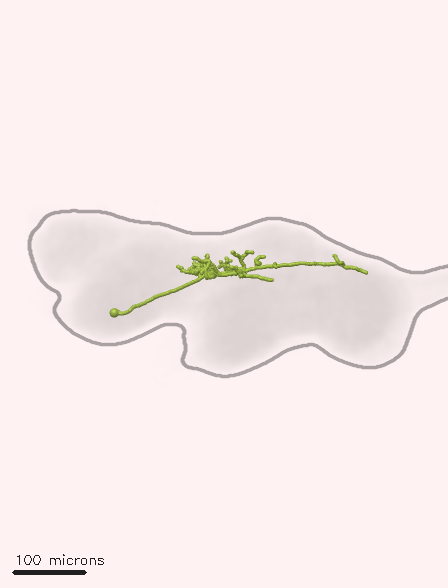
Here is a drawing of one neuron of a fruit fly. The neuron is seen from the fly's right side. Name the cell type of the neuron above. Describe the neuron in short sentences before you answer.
The cell body can be seen on the left of the picture. From left to right in the picture it spans about 350 microns. It is a nerve-cord intrinsic neuron. Its cell type is IN08B091.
